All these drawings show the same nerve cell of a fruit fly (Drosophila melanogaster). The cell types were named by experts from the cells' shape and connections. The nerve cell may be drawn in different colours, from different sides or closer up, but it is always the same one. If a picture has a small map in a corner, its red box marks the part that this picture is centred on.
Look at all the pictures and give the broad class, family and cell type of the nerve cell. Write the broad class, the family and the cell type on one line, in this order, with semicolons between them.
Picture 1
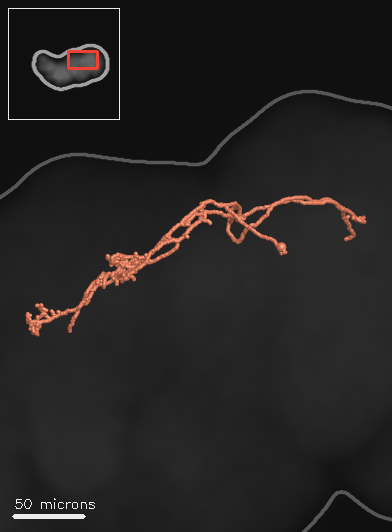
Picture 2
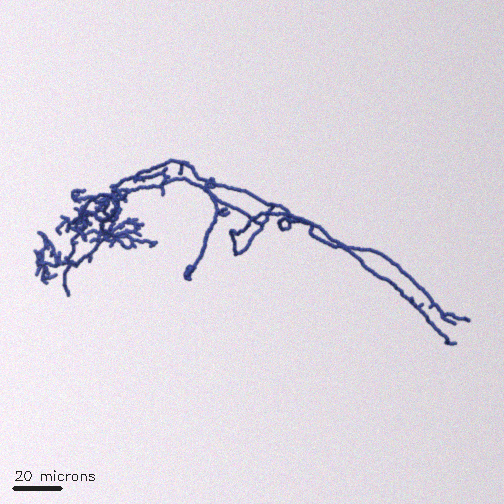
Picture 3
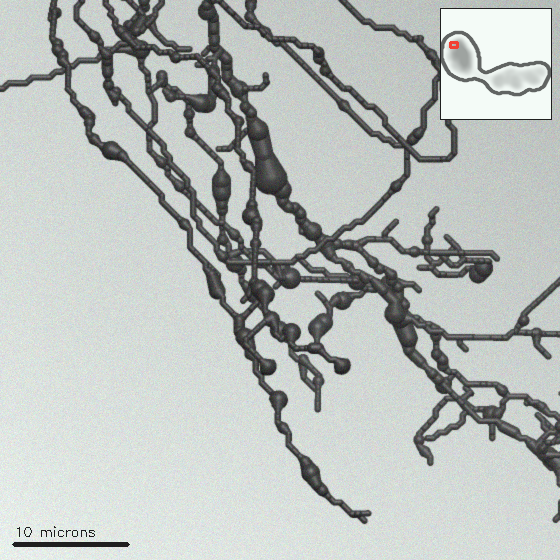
central-brain intrinsic neuron; hemilineage SMPad1; SIP147m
